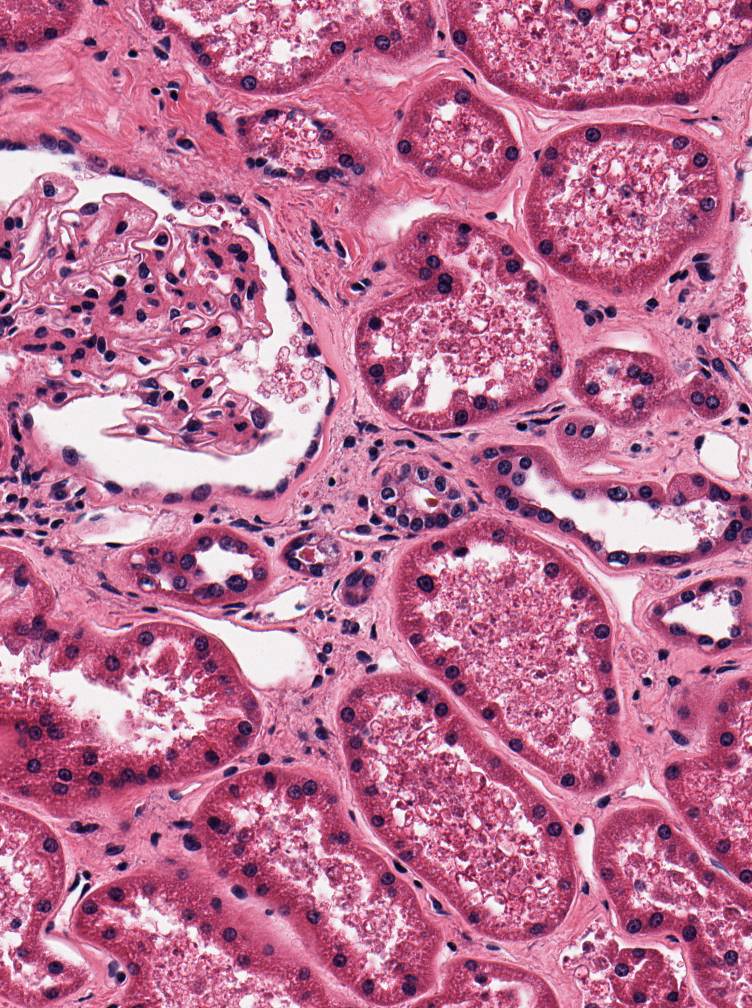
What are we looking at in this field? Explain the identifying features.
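The field mainly shows cortical labyrinth of the kidney. Closely packed tubules cut in cross and oblique section fill most of it, with narrow stroma between.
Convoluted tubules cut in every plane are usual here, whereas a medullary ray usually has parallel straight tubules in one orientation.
Its larger tubules have a single layer of cuboidal to low columnar cells with abundant granular eosinophilic cytoplasm.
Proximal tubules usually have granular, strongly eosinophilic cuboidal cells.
No fat cells are present.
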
